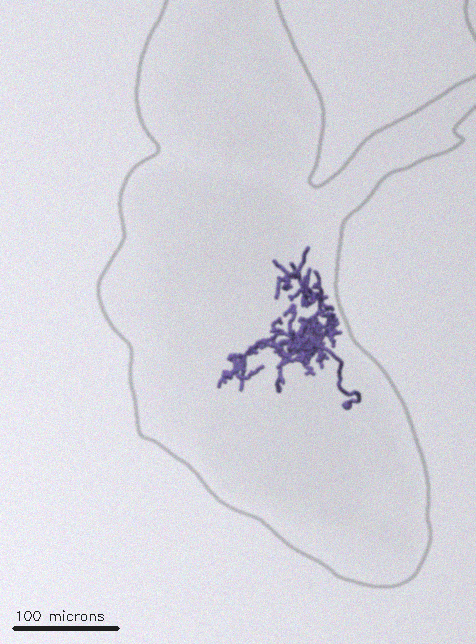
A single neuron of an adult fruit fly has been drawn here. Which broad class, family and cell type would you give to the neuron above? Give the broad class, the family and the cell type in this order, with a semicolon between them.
central-brain intrinsic neuron; hemilineage PSp1; PS187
